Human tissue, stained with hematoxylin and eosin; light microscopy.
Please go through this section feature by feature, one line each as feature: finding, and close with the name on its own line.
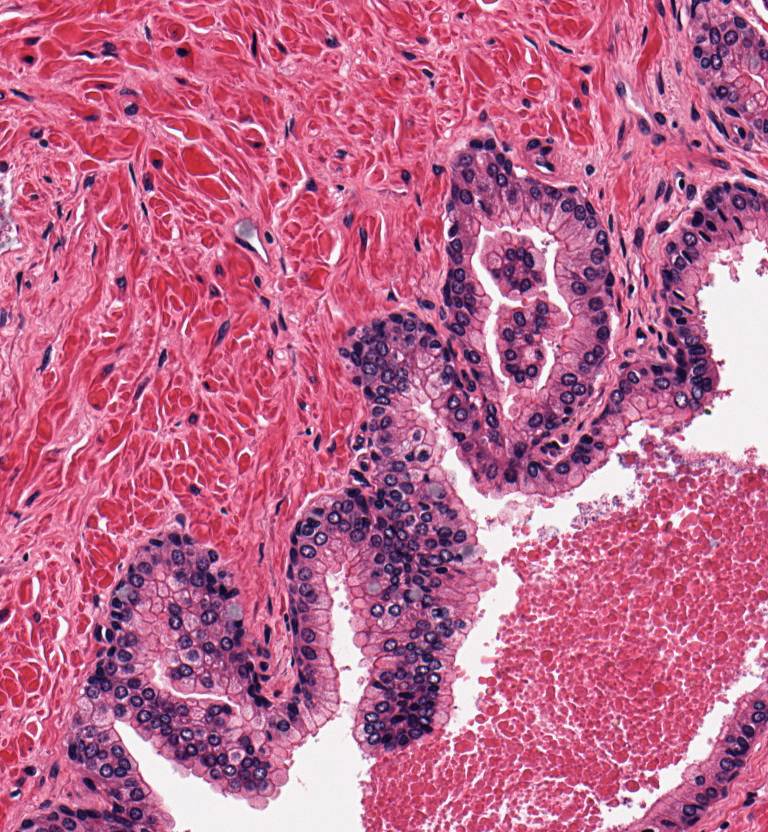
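Stroma: dense pink, fibromuscular, filling the left and upper field
Epithelium: folded, glandular, running through the centre and right
Nuclei: round, dark, mostly towards the cell base
Infoldings: papillary, projecting into gland lumina; a small tuft in the top-centre gland
Lumen: large, lower right, filled with red blood cells
Name: prostate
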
